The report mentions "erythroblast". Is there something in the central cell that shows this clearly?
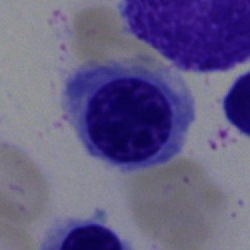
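The chromatin is dark purple and gathered into coarse patches.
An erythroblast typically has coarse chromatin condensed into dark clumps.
The chromatin here therefore goes with the name erythroblast. A rim of cytoplasm runs all the way around the nucleus, and no granules are visible in that cytoplasm. The picture itself is slightly blurred.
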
